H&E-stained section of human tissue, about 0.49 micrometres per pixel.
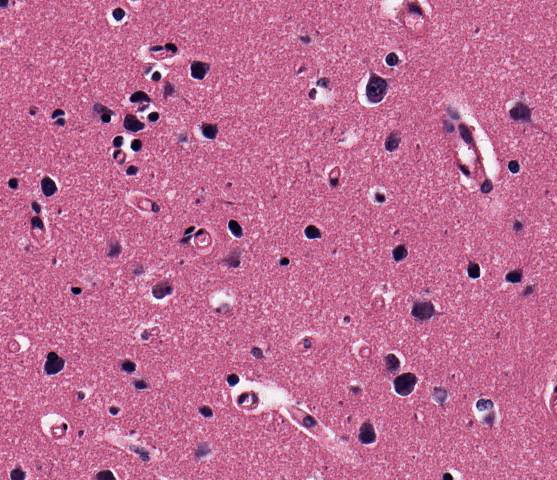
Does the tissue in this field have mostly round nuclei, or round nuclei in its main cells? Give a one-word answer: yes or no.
Yes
